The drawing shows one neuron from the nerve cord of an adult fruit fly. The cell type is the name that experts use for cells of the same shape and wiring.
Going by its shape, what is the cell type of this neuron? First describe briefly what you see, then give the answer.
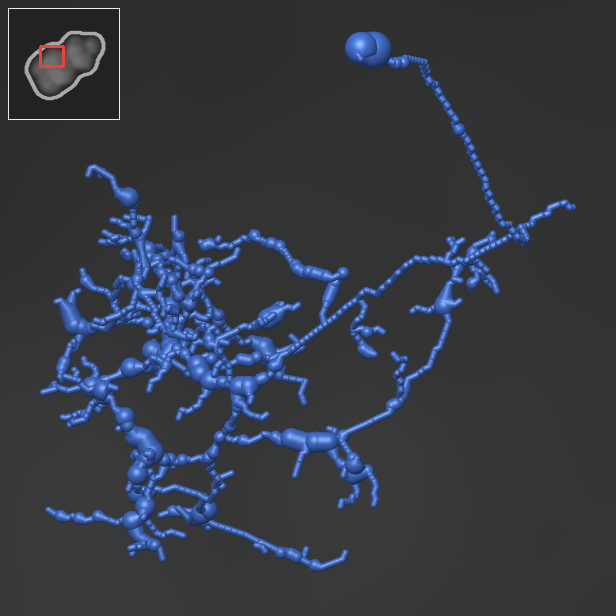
Dozens of branch ends can be seen. As drawn here it is about as wide as it is tall. This is a nerve-cord intrinsic neuron. It is of cell type IN20A.22A058.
